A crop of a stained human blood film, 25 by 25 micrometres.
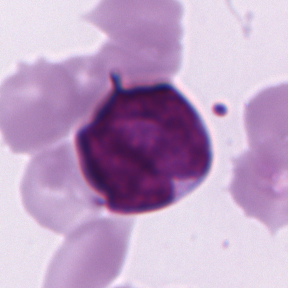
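Myeloblast at the centre of the field, its nucleus about 12 micrometres across and filling almost the whole cell. That nucleus stains dark purple, and the chromatin strikes me as dense and mottled rather than smooth. One small pointed tag sticks out from the cell's top edge.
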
